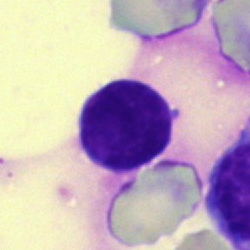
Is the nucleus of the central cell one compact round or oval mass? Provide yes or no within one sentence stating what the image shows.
Yes, this cell's nucleus is compact and round or oval in shape.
